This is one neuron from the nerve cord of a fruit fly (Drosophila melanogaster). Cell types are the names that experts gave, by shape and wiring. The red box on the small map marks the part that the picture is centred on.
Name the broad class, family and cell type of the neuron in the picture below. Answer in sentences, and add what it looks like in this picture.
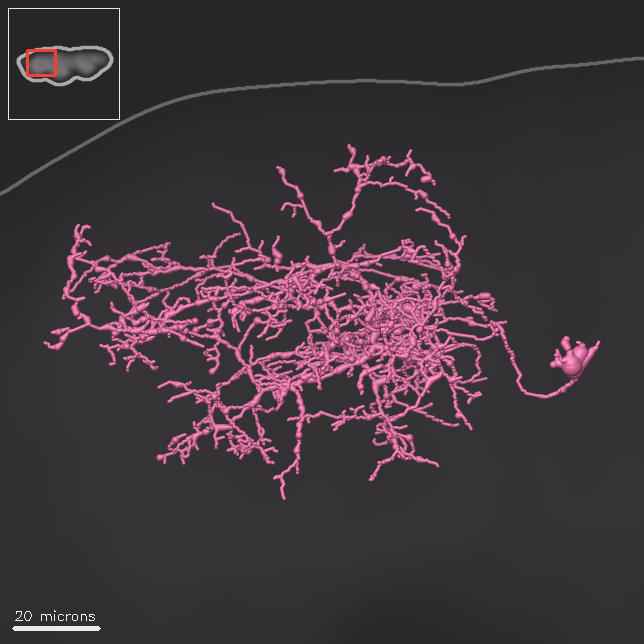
This is a nerve-cord intrinsic neuron. Its family is hemilineage 21A. The cell type is IN21A020. From left to right in the picture it spans about 130 microns. The picture shows more than a hundred branch ends.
